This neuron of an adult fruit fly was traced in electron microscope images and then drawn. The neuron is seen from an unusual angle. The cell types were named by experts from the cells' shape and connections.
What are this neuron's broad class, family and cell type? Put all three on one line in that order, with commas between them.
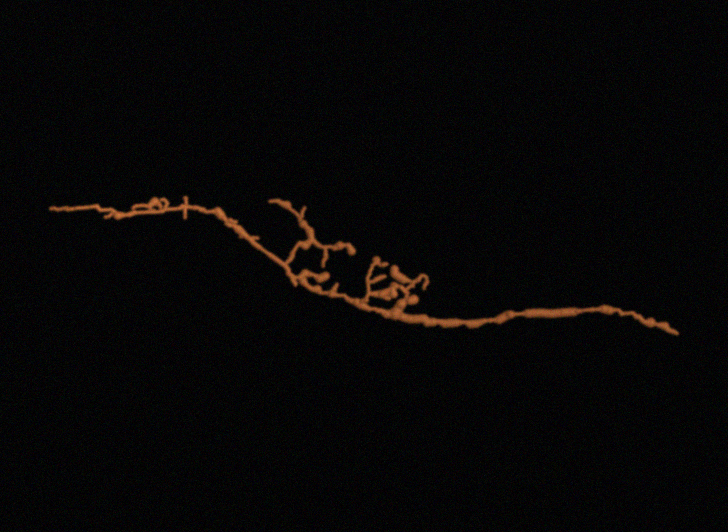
sensory neuron entering the nerve cord, class gustatory, LgLG7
